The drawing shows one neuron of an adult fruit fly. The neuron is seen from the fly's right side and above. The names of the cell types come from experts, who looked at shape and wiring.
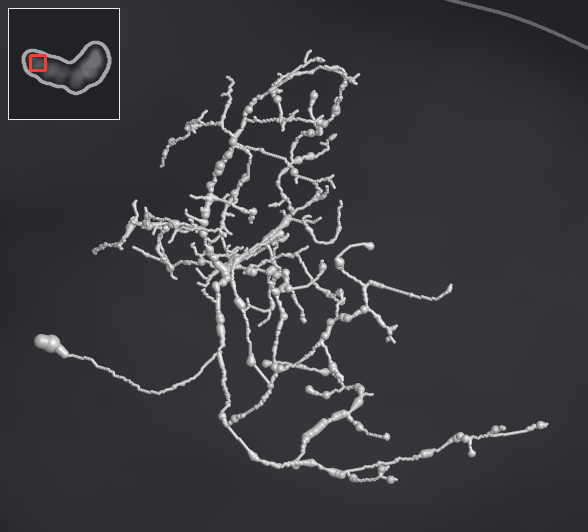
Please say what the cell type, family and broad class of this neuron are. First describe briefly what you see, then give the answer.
The picture shows dozens of branch ends. In this view it is about as wide as it is tall. Its cell type is IN01B027_a. The family is hemilineage 01B. This is a nerve-cord intrinsic neuron.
